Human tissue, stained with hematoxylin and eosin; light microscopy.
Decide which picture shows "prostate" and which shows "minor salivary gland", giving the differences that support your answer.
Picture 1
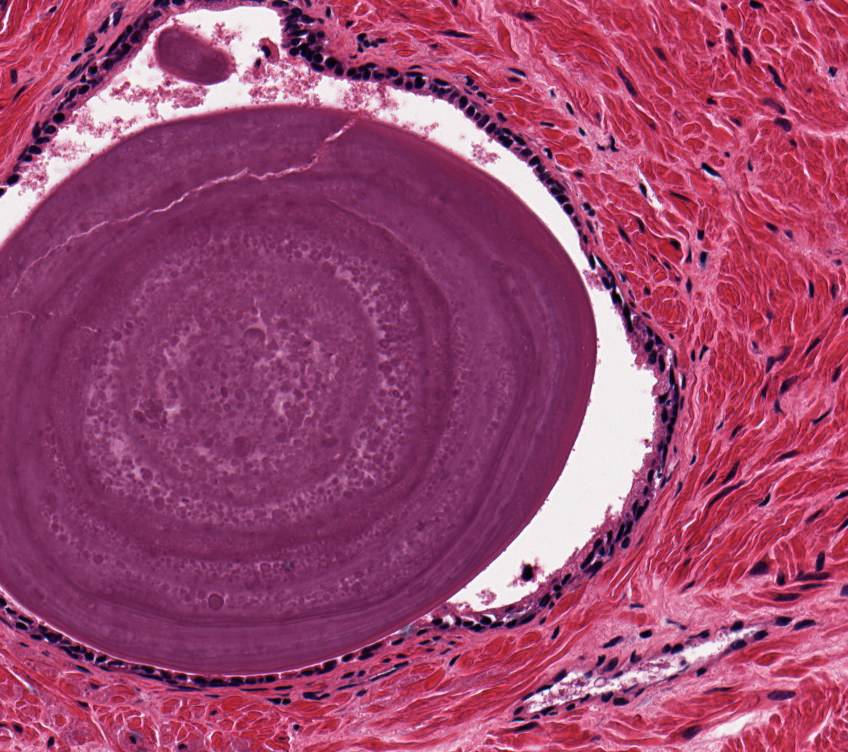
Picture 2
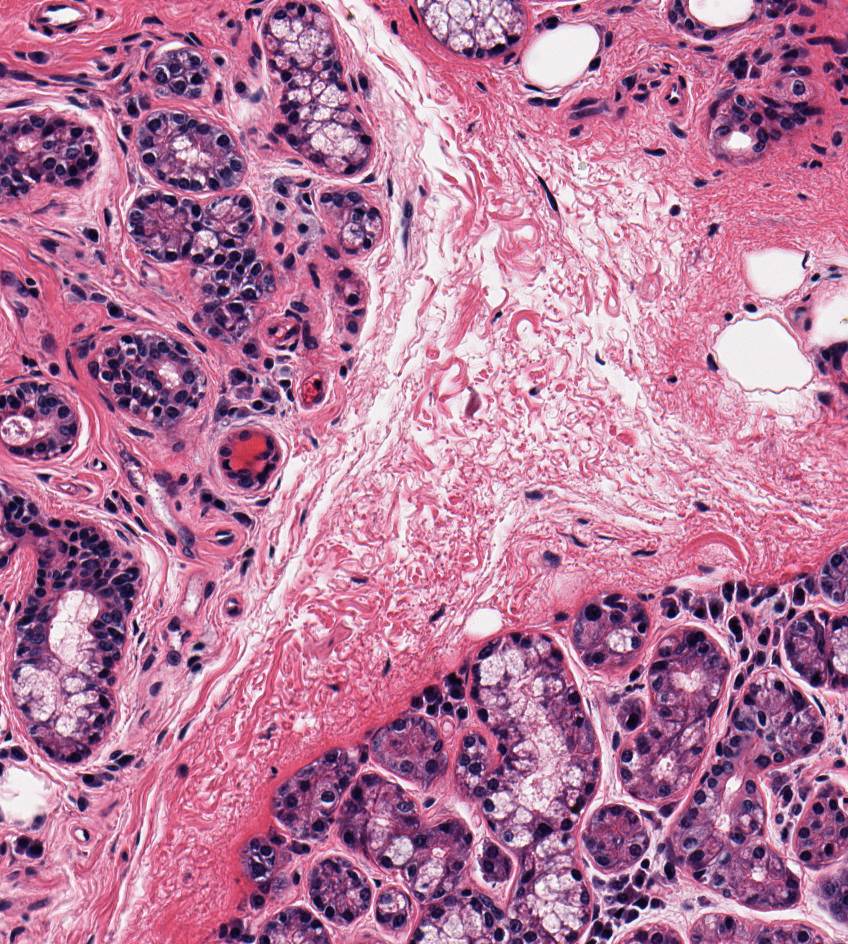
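Let me see: prostate in picture 1, minor salivary gland in picture 2. Picture 1 has one large purple rounded body, concentric rings around a paler, finely granular centre, filling most of a lumen at left and centre. That lumen's lining is a single layer of flattened to low cuboidal cells, and the stroma is red-pink smooth muscle running in varied directions. Picture 2, by contrast, has lobules of pale, foamy mucous acini mixed with purple granular serous acini, split by a loose, pale pink diagonal collagen band.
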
